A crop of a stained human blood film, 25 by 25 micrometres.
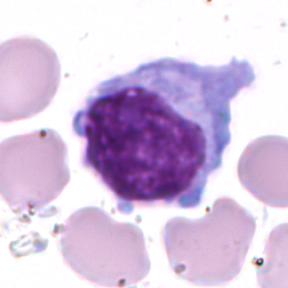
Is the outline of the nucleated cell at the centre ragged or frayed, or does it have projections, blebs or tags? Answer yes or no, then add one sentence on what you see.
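Yes. The cell outline is irregular, with a broad cytoplasmic projection reaching toward the upper right.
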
